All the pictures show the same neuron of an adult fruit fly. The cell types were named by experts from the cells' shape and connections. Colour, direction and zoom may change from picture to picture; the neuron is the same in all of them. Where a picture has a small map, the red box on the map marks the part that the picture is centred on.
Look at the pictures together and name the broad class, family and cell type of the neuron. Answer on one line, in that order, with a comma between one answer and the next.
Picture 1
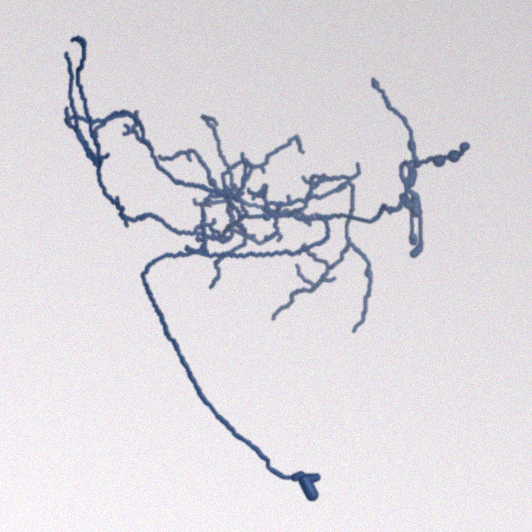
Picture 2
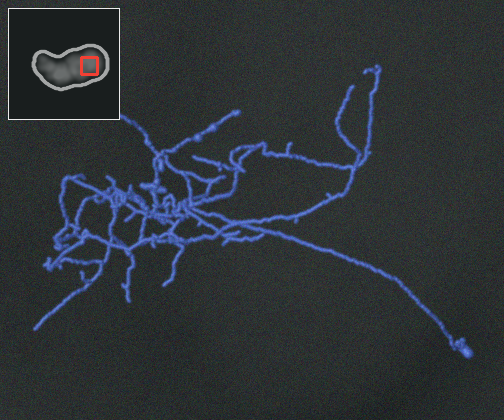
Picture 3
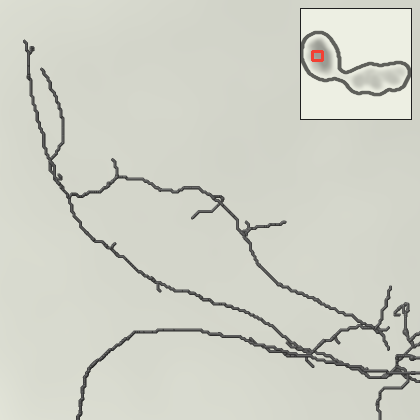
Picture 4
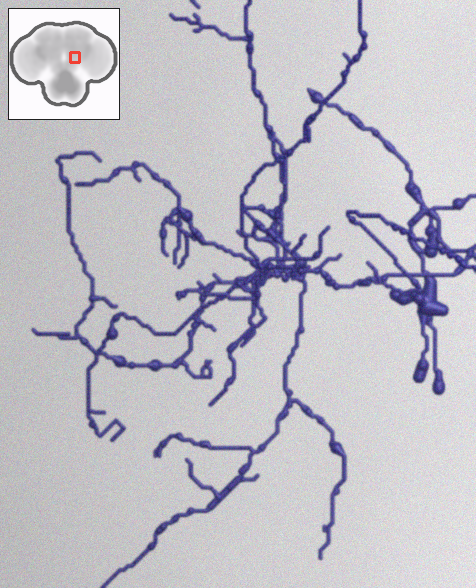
central-brain intrinsic neuron, hemilineage WEDa2, WED023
